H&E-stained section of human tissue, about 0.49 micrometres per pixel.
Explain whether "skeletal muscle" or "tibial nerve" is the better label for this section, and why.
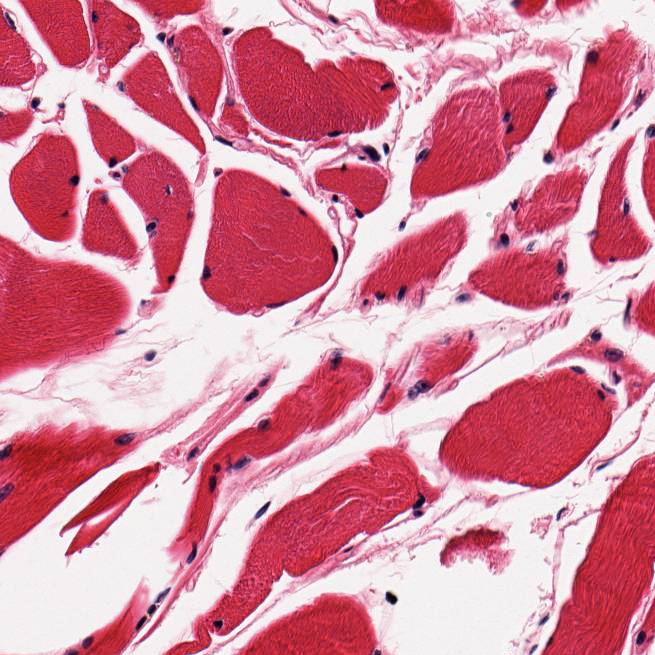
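Skeletal muscle, not tibial nerve. Check one: the upper half's cross-cut fibres are polygonal to rounded, with angular corners, clearly varying in size.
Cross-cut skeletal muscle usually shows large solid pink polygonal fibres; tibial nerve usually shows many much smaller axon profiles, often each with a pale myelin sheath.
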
